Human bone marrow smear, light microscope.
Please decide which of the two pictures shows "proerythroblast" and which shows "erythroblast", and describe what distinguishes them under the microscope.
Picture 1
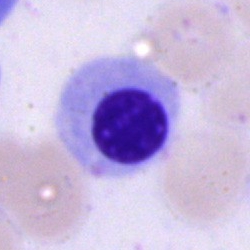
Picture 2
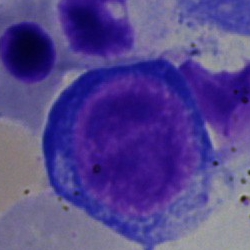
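Picture 1 shows an erythroblast; picture 2 shows a proerythroblast. The chromatin differs: in the erythroblast it is dense and deeply stained dark purple, whereas in the proerythroblast it is finely granular rather than clumped.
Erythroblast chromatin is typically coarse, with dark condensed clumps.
The outlines also differ: the erythroblast is smooth and rounded without surface projections, while the proerythroblast is broadly rounded with a few blunt angular corners. The erythroblast's nucleus lies off-centre toward the right, and its blue-stained cytoplasm forms a rim that is widest on the left side. The proerythroblast's cytoplasm stains a deep blue and forms a rim widest at the lower left, where it has a paler, patchy area. No nucleolus can be seen in the erythroblast, and no granules are seen in the proerythroblast's cytoplasm.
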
